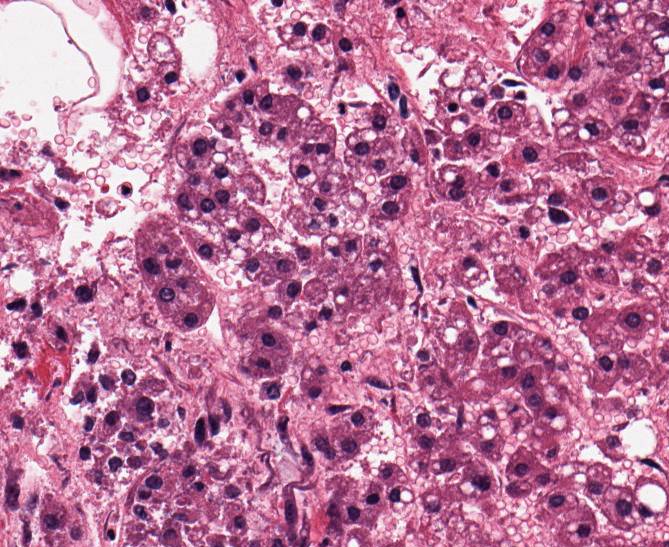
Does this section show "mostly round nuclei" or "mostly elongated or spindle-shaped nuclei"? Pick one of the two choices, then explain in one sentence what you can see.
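Mostly round nuclei. The nuclei are round and centrally placed, with conspicuous dark nucleoli.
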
